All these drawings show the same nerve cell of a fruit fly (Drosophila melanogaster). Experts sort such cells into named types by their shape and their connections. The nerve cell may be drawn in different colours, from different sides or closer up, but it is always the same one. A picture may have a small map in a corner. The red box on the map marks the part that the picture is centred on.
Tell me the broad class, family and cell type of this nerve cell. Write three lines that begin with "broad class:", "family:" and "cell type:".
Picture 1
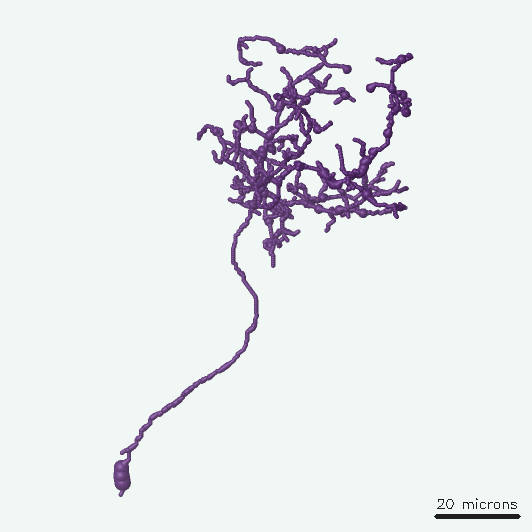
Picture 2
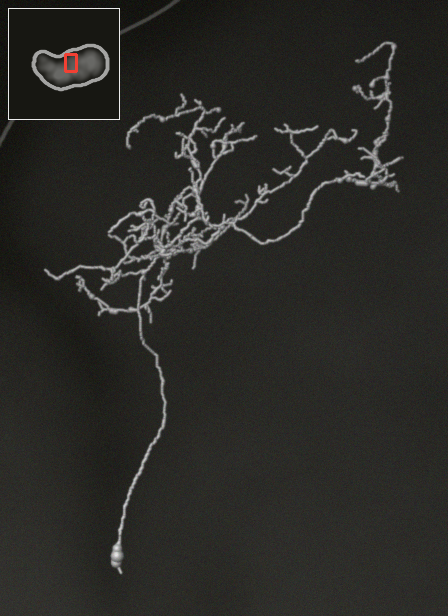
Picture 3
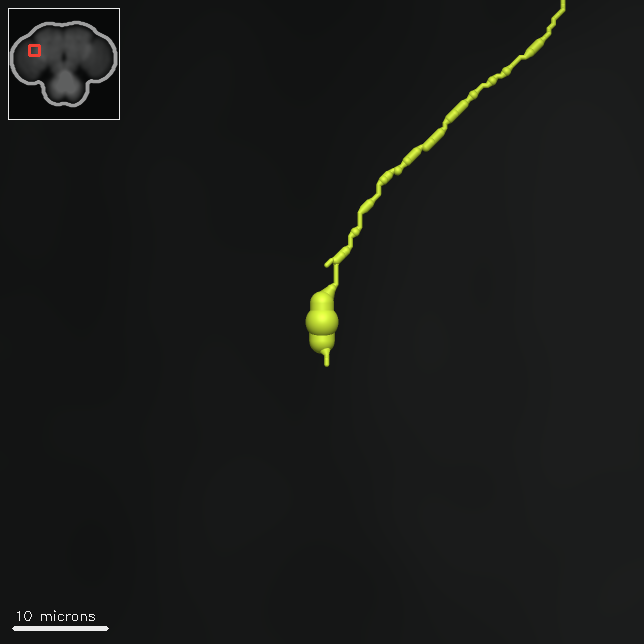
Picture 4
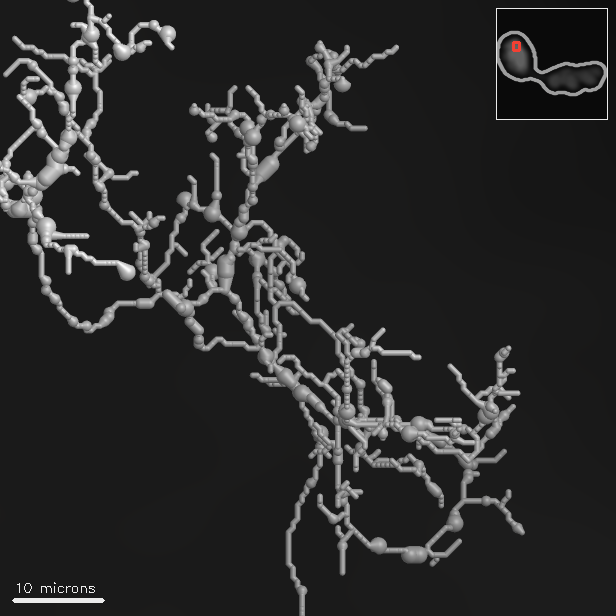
broad class: central-brain intrinsic neuron
family: hemilineage LHa2
cell type: CB2133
